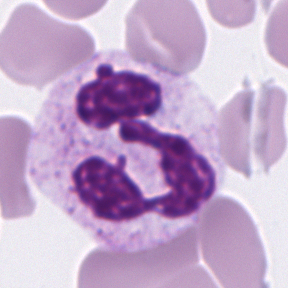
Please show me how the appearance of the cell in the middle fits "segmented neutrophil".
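Three lobes make up the nucleus, linked to one another by thin strands.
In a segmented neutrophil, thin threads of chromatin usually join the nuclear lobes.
Fine lilac granules are scattered all through the cytoplasm, which is abundant and pale pinkish-lilac.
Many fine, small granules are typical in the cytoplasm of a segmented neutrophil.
Both points sit well with a segmented neutrophil.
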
